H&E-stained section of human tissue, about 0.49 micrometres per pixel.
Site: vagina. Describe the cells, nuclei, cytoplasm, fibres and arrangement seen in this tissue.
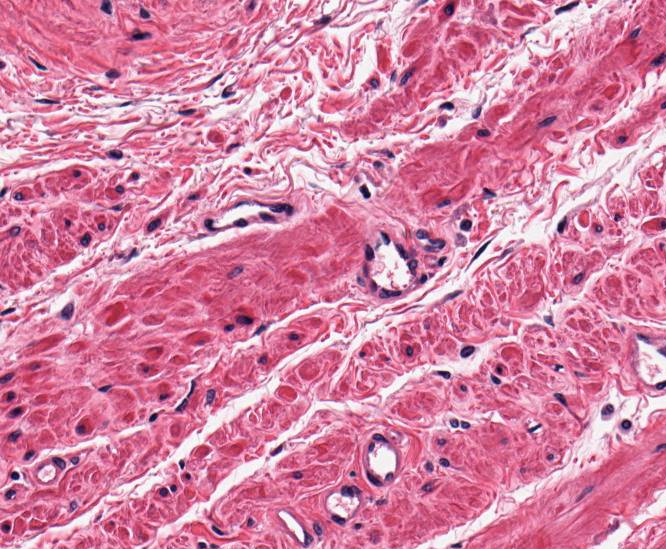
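Muscle bundles and intervening clefts oriented diagonally, lower left to upper right. Many bundles cut across, chiefly lower right and left: round cell profiles, nuclei centrally placed. Cells cut lengthwise: nuclei elongated, ends blunt. Muscle cell cytoplasm deep eosinophilic pink.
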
